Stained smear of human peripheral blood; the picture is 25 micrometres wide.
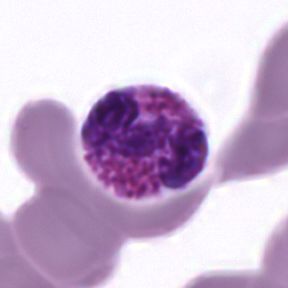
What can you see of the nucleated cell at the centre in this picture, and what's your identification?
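The outline of this cell is round and smooth. Its nucleus splits into two lobes, one at the upper left and one at the right, and both are dense and stain dark purple. The cytoplasm, I note, is packed with coarse, round, reddish-pink granules. This is an eosinophil.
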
